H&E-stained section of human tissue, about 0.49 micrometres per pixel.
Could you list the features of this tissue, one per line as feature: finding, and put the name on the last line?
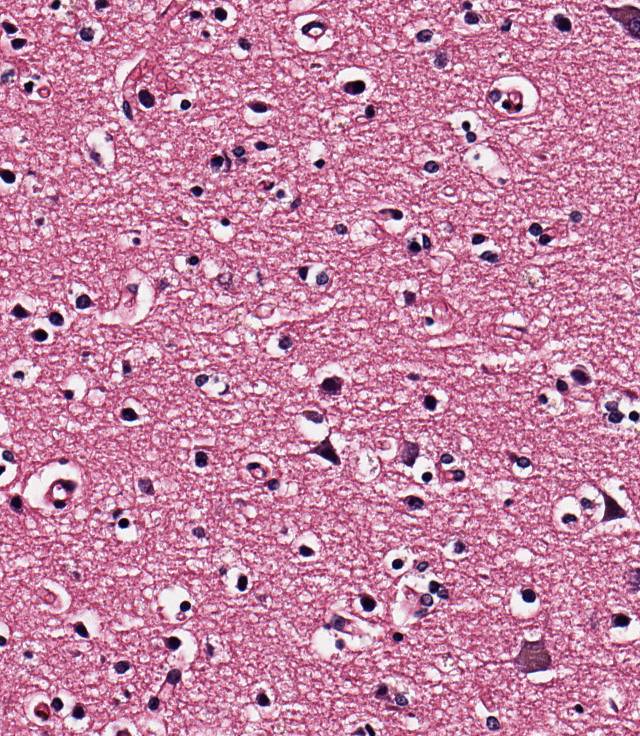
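Layout: one even pink fibrillary matrix across the whole field
Cells: scattered, not in glands, lobules or other units
Matrix: finely vacuolated throughout, spongy and lace-like
Nuclei: mostly small, round, darkly stained
Epithelium: none
Fat cells: none
Name: cerebral cortex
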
